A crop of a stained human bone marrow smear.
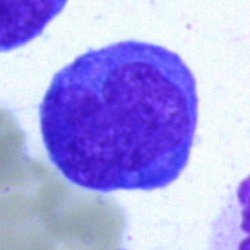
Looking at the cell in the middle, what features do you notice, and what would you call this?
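The nucleus shows a shallow notch at its top edge. Its chromatin is finely stippled, not clumped into coarse blocks. The cytoplasm is deep blue, with no visible granules. This cell is a blast.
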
